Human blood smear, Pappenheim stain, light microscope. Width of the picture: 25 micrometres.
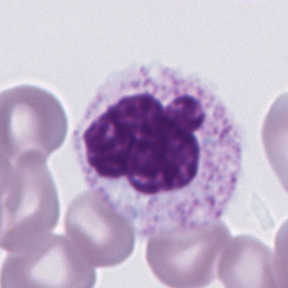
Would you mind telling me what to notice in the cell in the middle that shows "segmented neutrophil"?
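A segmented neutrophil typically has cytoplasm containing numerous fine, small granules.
In this segmented neutrophil, purple granules lie scattered across the whole cytoplasm, which goes with that pattern.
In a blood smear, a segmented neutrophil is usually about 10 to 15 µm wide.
Here the nucleus alone measures about 11 by 9 micrometres. The cell outline is round and smooth, and the chromatin is dark purple and coarsely clumped.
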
